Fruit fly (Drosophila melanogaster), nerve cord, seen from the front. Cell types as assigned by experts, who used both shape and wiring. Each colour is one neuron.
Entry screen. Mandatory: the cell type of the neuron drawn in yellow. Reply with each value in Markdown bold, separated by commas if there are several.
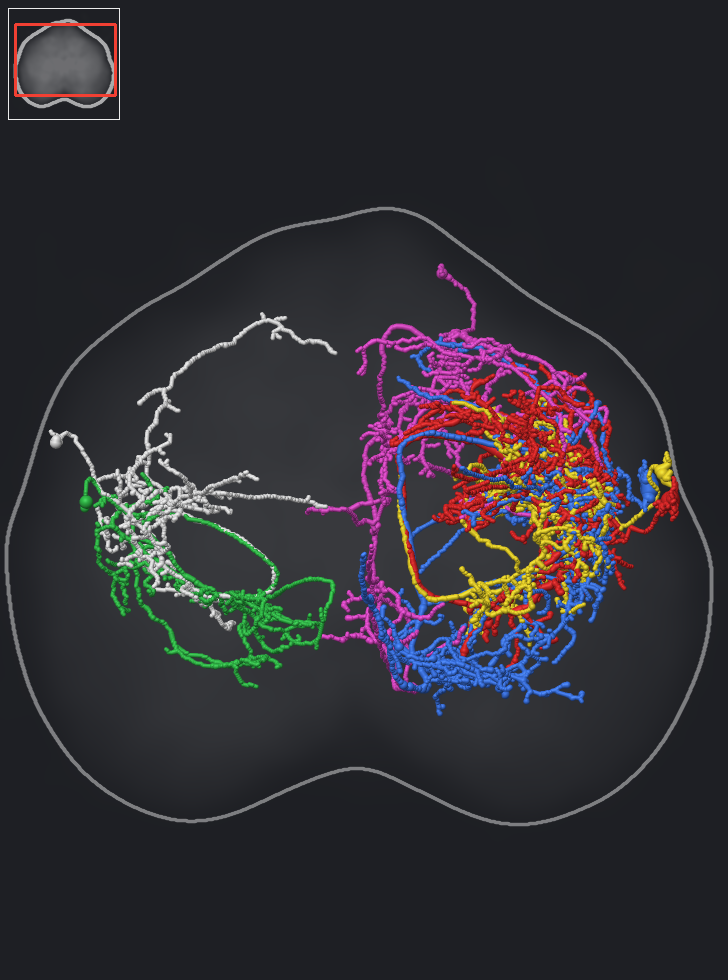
**IN17B015**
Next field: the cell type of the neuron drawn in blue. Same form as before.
**AN17B005**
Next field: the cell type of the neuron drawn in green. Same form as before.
**IN17A109**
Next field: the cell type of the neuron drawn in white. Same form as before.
**IN17A107**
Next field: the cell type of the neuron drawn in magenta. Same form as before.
**AN17B013**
